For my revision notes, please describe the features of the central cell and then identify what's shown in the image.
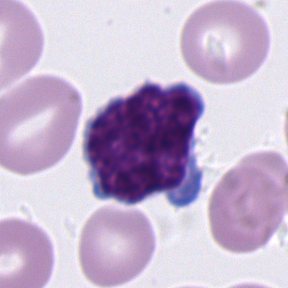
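Down at the lower right, a small rounded bulge of blue cytoplasm protrudes from the cell. You won't find any vacuoles in that cytoplasm. The nucleus is a single unlobed mass, and no nucleoli can be seen in it. So what you have here is a typical lymphocyte.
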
